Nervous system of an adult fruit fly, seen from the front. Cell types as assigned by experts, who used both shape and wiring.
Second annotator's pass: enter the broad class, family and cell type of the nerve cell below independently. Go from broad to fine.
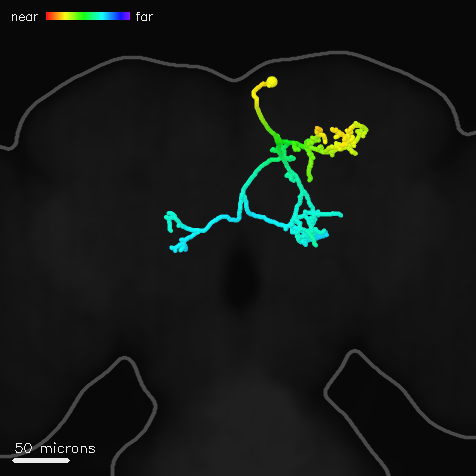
central-brain intrinsic neuron; hemilineage SMPad2; PS003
